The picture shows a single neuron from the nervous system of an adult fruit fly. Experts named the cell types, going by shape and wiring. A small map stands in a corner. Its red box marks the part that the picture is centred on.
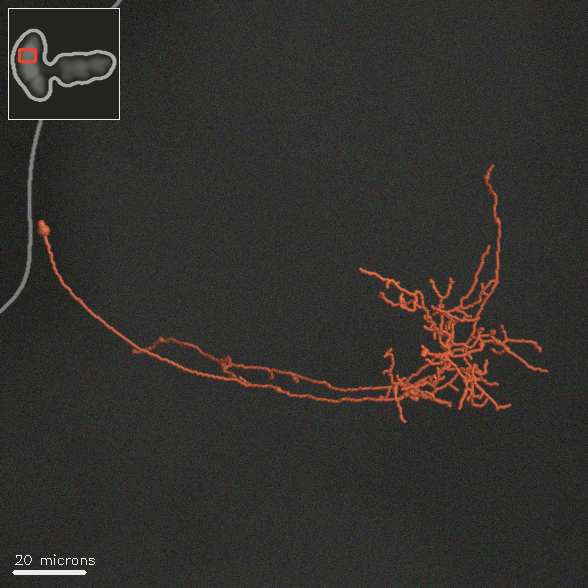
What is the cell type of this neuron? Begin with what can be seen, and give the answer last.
It lies in the brain. The cell body can be seen on the left of the picture. Dozens of branch ends can be seen. This is a central-brain intrinsic neuron. Its cell type is CB1213.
